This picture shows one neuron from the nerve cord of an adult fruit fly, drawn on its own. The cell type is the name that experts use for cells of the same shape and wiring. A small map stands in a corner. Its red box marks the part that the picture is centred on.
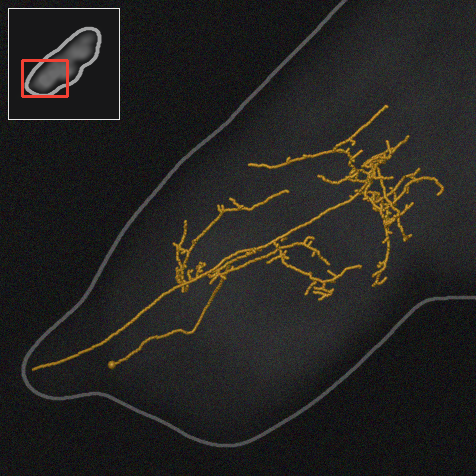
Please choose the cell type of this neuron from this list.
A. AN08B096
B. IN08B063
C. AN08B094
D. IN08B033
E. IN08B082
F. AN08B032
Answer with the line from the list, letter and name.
C. AN08B094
